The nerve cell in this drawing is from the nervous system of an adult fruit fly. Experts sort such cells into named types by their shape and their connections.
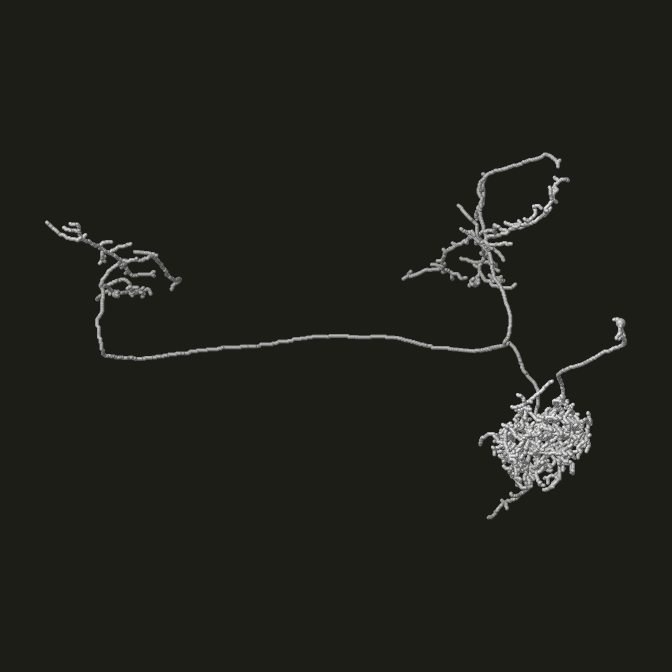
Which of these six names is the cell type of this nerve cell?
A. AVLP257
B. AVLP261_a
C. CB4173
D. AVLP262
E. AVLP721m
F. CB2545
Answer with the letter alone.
A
